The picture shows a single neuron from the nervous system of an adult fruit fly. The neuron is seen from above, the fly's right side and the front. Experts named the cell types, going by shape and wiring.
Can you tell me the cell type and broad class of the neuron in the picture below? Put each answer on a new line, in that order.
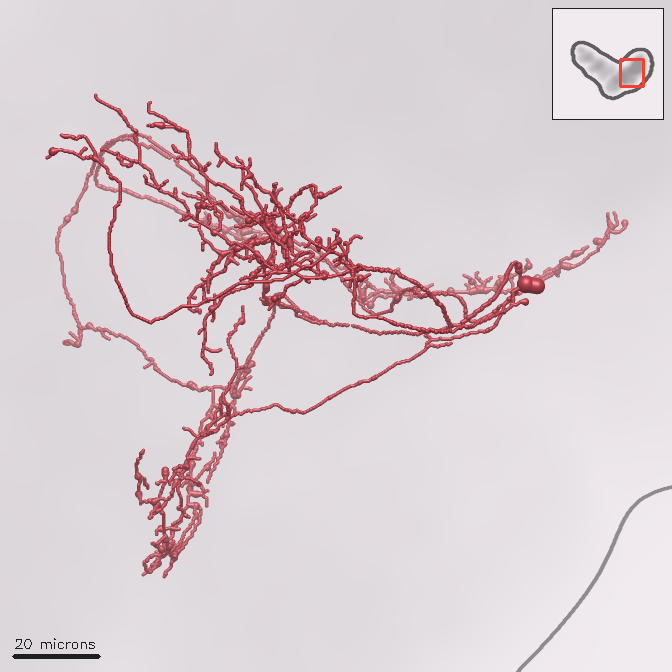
CRE008
central-brain intrinsic neuron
